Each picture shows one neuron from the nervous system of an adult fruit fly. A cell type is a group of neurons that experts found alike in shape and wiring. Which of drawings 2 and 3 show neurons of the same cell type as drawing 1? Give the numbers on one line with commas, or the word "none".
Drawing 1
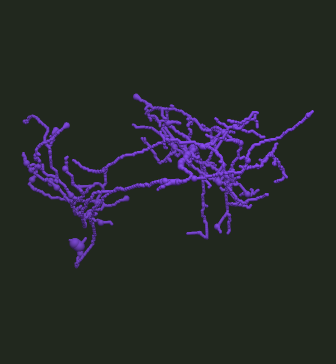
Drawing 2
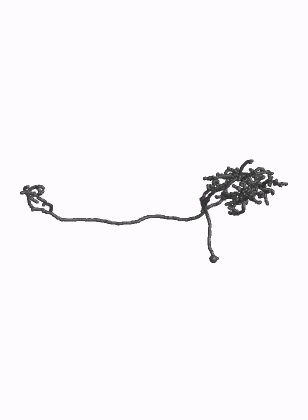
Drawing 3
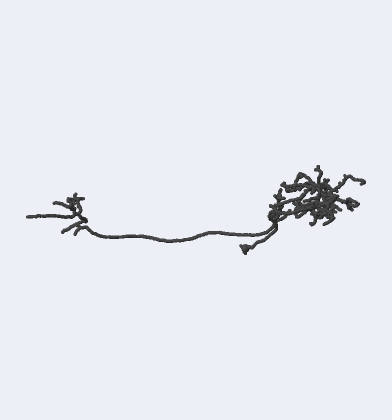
none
